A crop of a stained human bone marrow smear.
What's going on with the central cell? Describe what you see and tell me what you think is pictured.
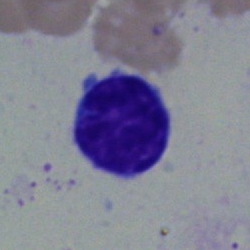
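Look how the nucleus takes up almost the whole cell, so there's hardly any cytoplasm to see. Its chromatin is dense and dark purple, with a few paler streaks. There's a small bluish bleb sticking out at the upper left edge, and a pale red cell sits just above, close to its top edge. It's a lymphocyte.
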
